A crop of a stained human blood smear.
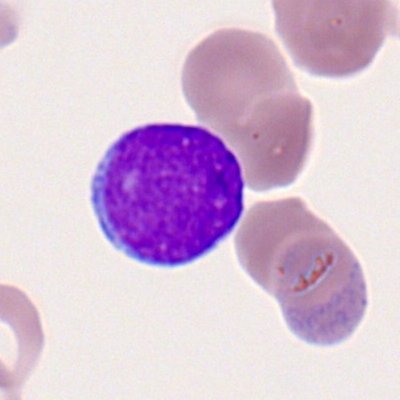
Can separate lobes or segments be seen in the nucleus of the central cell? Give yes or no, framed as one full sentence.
No, what the nucleus forms is a single compact round, oval or kidney-shaped mass.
